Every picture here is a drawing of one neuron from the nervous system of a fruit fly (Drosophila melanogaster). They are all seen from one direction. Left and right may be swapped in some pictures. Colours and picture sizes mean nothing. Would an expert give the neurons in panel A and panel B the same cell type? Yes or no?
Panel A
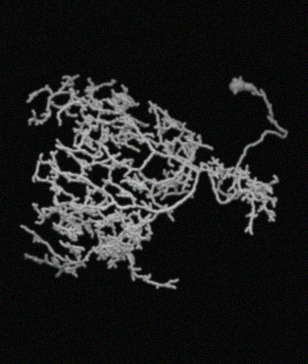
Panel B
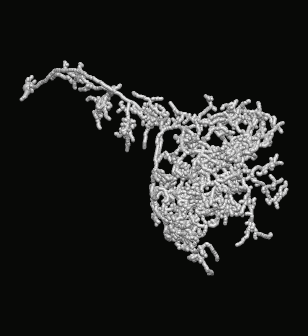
yes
